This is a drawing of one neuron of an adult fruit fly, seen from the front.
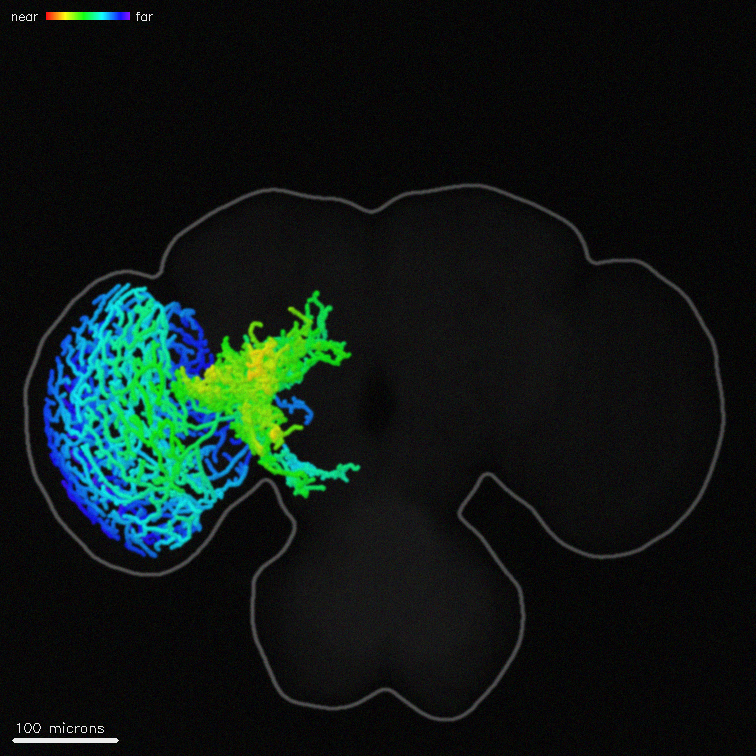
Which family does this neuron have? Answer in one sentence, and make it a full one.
Family-wise, the neuron is MeVC.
